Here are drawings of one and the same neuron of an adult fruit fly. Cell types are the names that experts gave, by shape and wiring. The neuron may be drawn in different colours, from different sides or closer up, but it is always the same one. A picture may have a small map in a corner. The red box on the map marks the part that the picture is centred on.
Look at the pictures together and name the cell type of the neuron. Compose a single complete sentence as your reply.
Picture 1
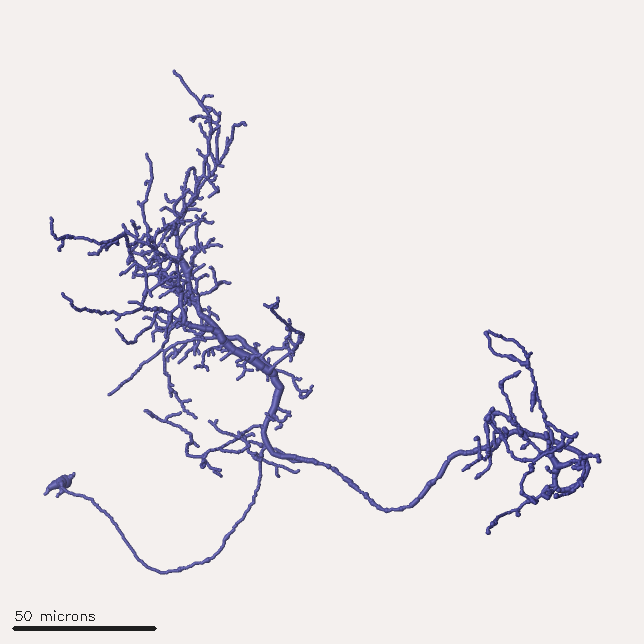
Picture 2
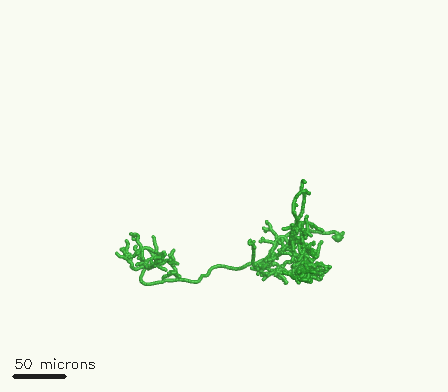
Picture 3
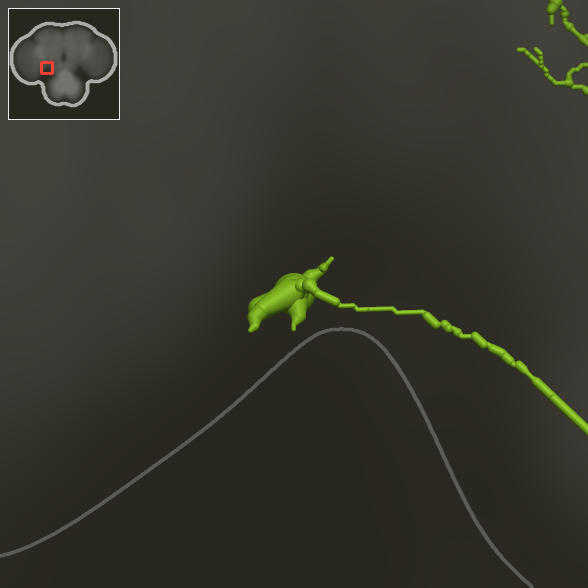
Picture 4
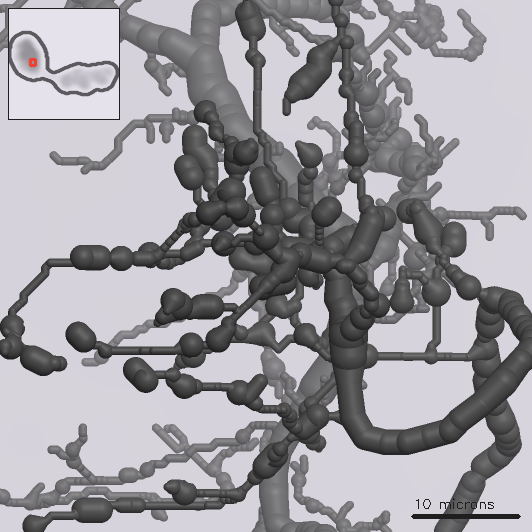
The neuron is typed under the name CB0141.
